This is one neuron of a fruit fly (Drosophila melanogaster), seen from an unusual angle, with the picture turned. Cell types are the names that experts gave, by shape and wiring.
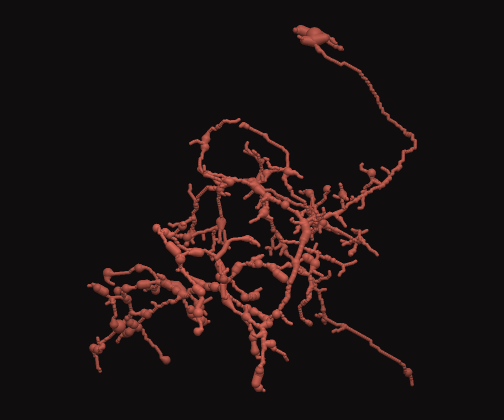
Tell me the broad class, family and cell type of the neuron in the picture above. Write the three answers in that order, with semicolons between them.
nerve-cord intrinsic neuron; hemilineage 13B; IN13B053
